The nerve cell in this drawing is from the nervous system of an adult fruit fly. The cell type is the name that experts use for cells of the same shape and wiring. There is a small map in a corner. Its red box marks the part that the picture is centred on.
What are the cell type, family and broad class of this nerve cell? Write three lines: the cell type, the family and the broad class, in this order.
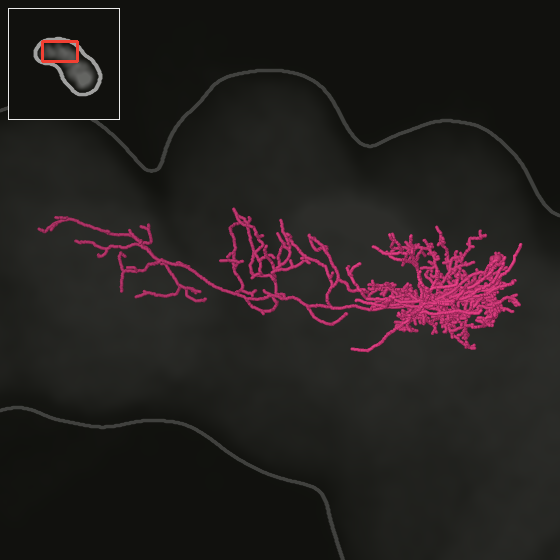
IN06B018
hemilineage 06B
nerve-cord intrinsic neuron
